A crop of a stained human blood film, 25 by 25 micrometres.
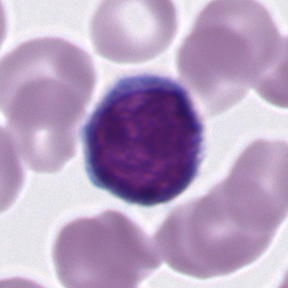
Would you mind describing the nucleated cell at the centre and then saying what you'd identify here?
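Look first at the outline: roughly round, with a slightly ragged edge. The nucleus is round as well, about 10 micrometres across in a cell about 11 micrometres across, and it fills about 80% of the cell's area. Around it the cytoplasm is only a thin blue rim, easiest to see along the upper edge, and you won't find any granules in it. This is a typical lymphocyte.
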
